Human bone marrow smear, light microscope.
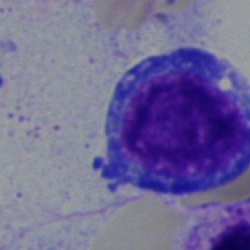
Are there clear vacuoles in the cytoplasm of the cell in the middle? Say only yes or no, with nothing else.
Yes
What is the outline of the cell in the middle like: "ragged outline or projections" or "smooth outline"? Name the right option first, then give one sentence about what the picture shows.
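Ragged outline or projections. Small rounded blebs project from the cell surface at the lower left.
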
